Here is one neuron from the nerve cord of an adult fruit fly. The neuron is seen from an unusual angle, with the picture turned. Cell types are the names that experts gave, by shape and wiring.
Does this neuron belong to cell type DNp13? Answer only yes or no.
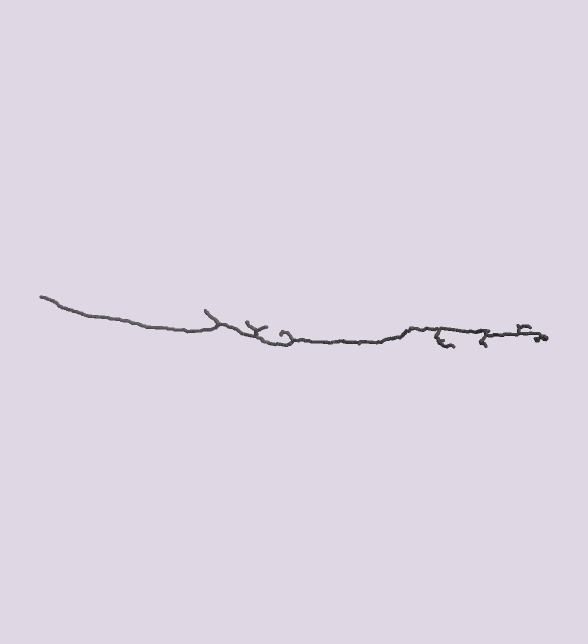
no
